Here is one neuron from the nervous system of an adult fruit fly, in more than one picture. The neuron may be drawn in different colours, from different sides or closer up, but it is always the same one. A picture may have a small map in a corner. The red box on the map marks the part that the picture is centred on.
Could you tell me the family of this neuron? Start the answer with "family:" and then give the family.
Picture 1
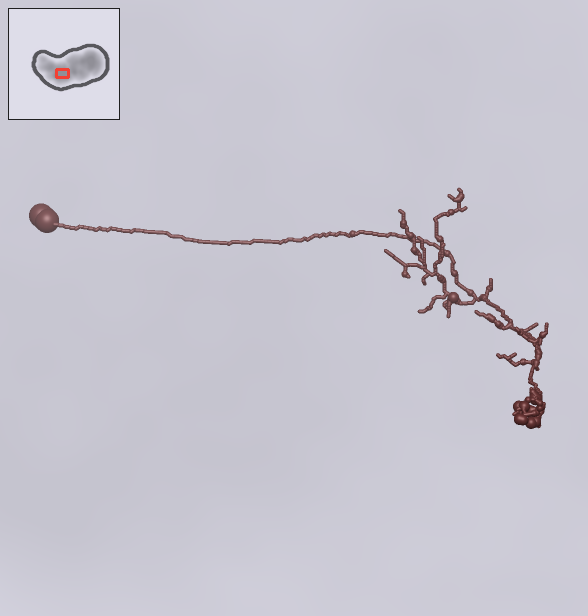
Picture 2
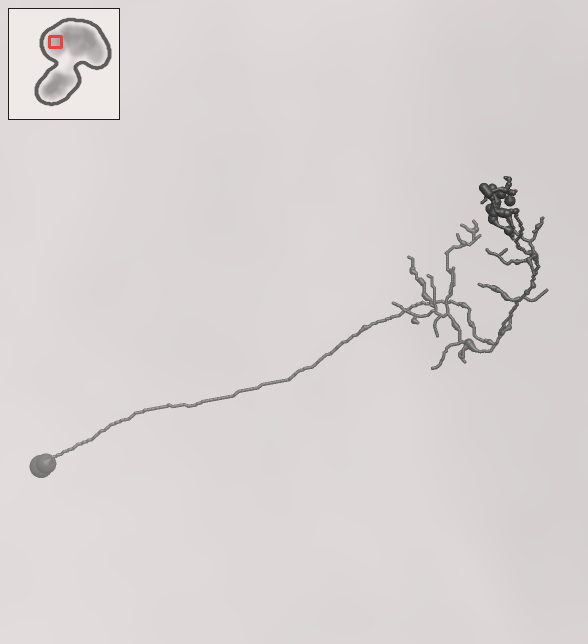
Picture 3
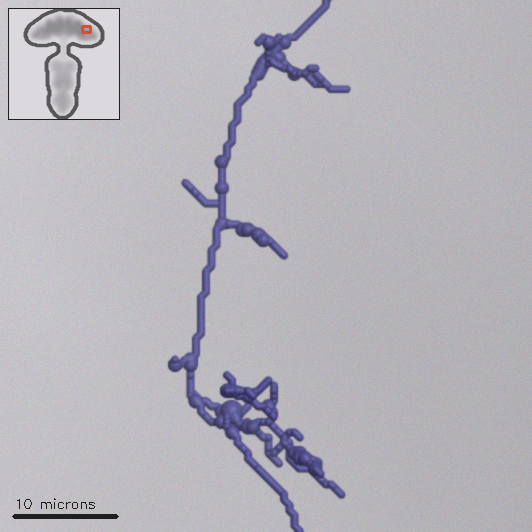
family: C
